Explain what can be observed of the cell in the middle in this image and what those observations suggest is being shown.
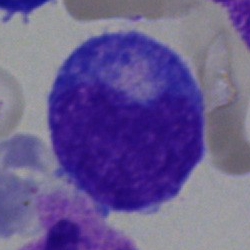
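The cell in the middle has a round outline. In its upper part, above the dark nuclear mass, lies a pale whitish-lilac area. The visible cytoplasm is deep blue, and fine reddish-purple specks are scattered across the cell. It is a promyelocyte.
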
